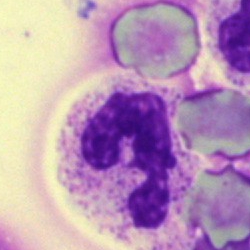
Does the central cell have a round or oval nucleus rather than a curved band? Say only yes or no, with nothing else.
No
